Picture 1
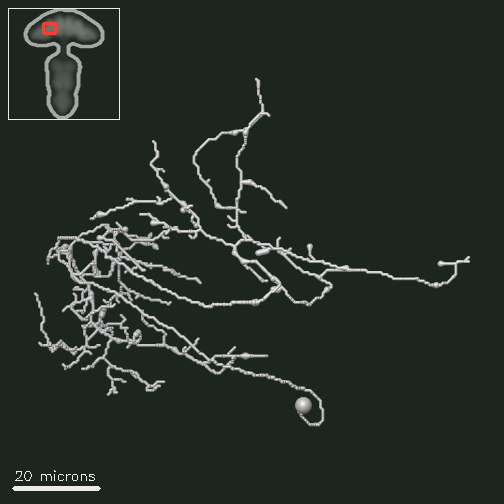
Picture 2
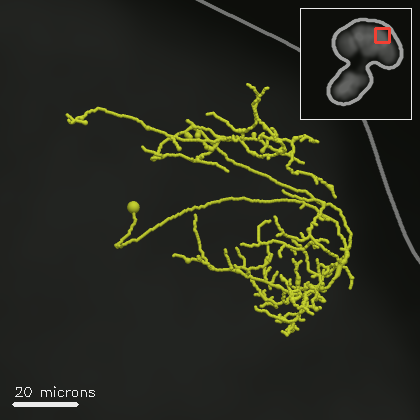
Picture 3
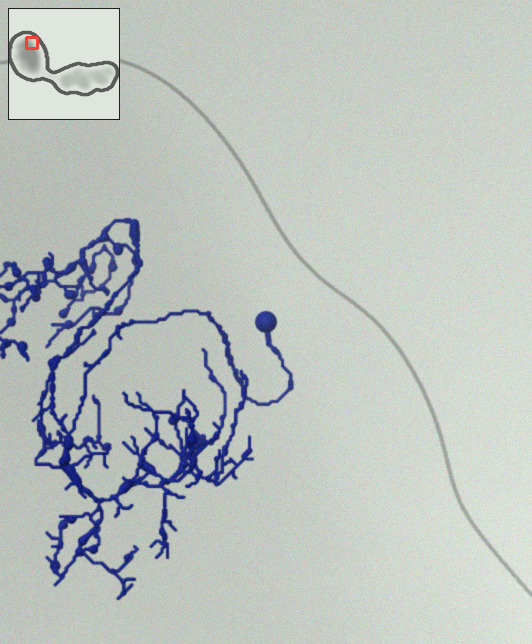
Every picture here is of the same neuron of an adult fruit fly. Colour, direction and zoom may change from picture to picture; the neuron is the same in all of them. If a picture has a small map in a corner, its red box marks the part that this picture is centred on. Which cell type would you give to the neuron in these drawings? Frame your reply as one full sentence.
Under the cell type CB2224 falls this neuron.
